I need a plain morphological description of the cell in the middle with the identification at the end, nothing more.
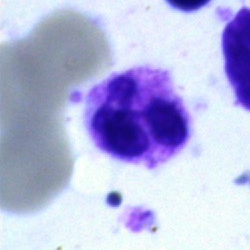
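Starting with the outline, I'd call it roughly round, though the edge is slightly ragged. The chromatin strikes me as dark purple and dense. Around the nucleus runs a moderate rim of pinkish-violet cytoplasm. I can't make out any nucleoli in the nucleus. This cell is a segmented neutrophil.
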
